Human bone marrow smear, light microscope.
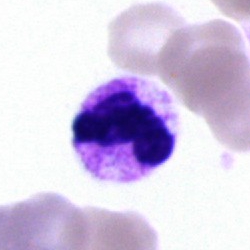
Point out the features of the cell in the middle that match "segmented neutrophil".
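Round and smooth, the cell outline is what I see first. The chromatin looks dark purple and densely clumped. The cytoplasm is pale pinkish-lilac and seems to take up roughly half of the cell. It is filled with fine, small pinkish granules, and these fit a segmented neutrophil.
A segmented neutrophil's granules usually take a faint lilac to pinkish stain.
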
